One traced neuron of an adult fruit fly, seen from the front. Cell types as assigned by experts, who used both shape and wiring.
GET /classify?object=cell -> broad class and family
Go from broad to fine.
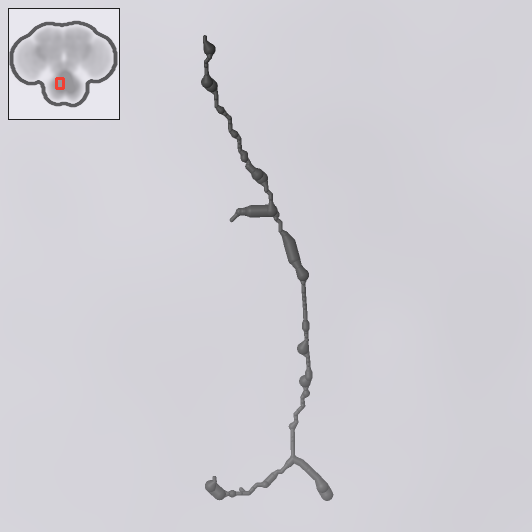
sensory neuron entering the nerve cord; class mechanosensory tactile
